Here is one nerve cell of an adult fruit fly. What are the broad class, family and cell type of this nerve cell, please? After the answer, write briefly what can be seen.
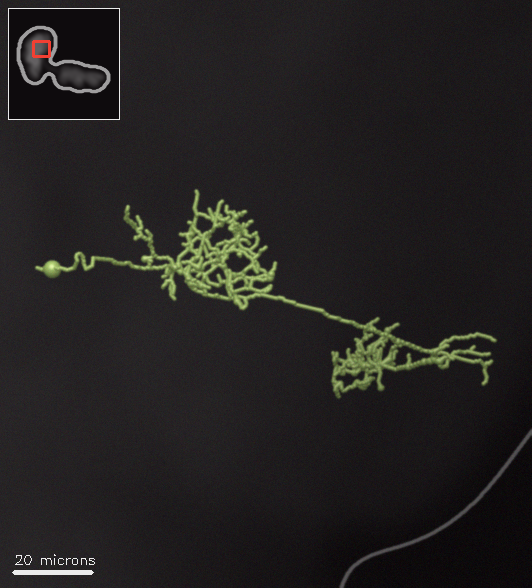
Its broad class is optic-lobe intrinsic neuron. The family is TmY. It is of cell type TmY21. The cell body can be seen on the left of the picture. By the scale bar it is about 120 microns wide in this view. Dozens of branch ends can be seen.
